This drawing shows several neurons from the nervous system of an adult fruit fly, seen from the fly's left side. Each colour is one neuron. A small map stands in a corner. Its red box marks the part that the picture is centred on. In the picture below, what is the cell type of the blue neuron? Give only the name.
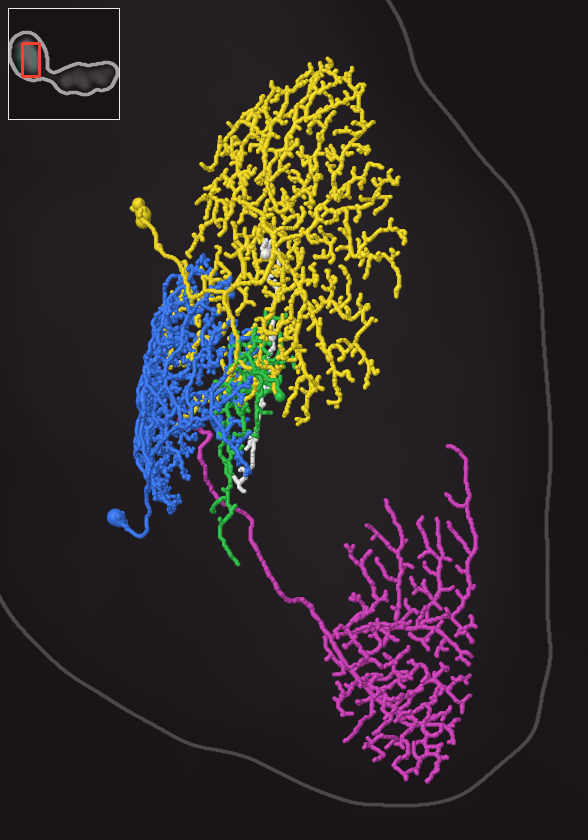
Dm6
